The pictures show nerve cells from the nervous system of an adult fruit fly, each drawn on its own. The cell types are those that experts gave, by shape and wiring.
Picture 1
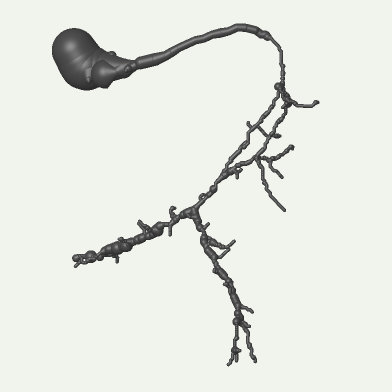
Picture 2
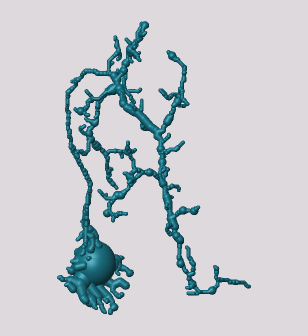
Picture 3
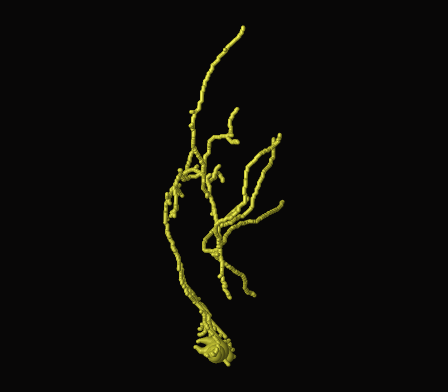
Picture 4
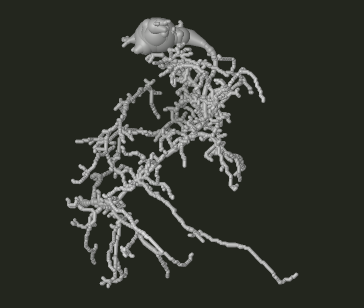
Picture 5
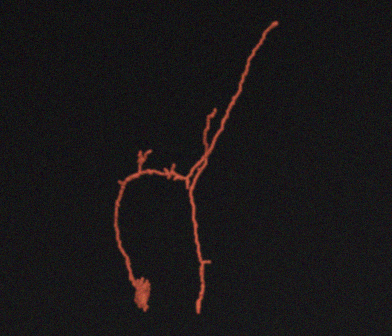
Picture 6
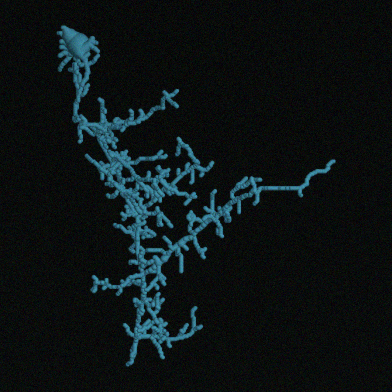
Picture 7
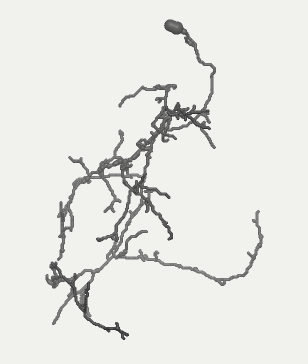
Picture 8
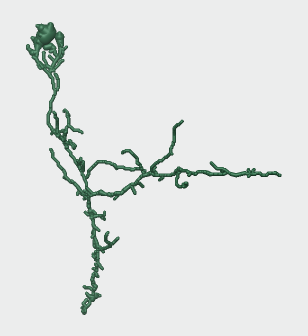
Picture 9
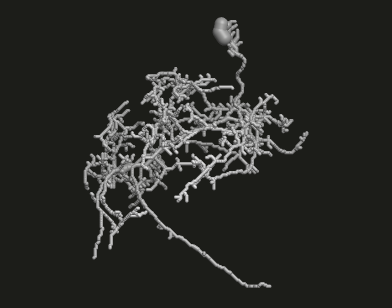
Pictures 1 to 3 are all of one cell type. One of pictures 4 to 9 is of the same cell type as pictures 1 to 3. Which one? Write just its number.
4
